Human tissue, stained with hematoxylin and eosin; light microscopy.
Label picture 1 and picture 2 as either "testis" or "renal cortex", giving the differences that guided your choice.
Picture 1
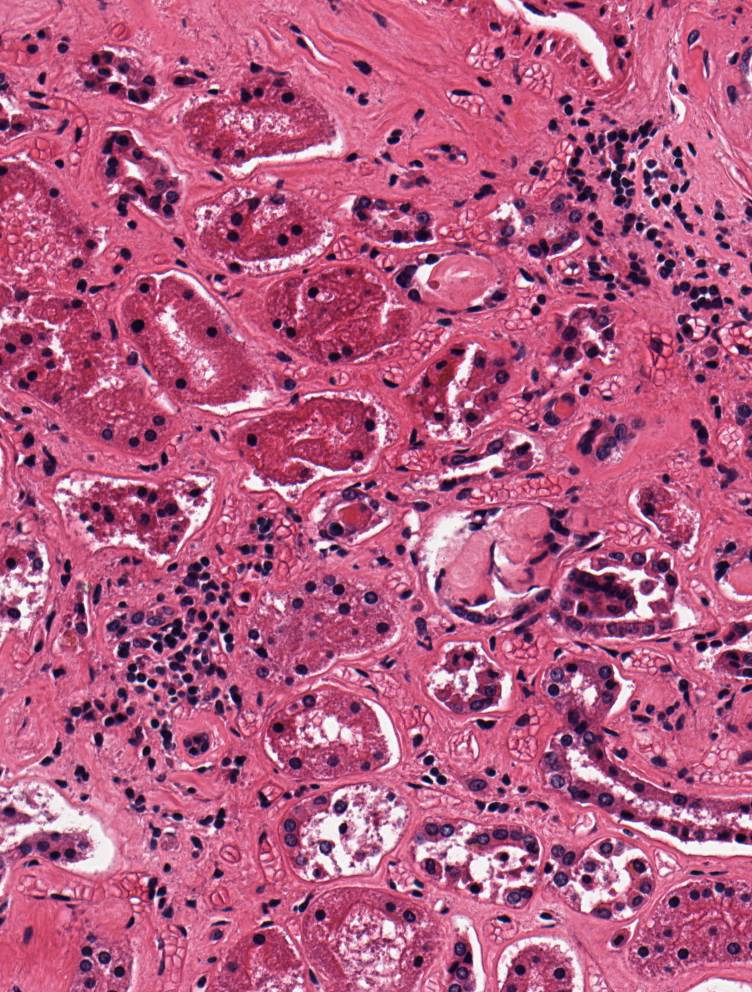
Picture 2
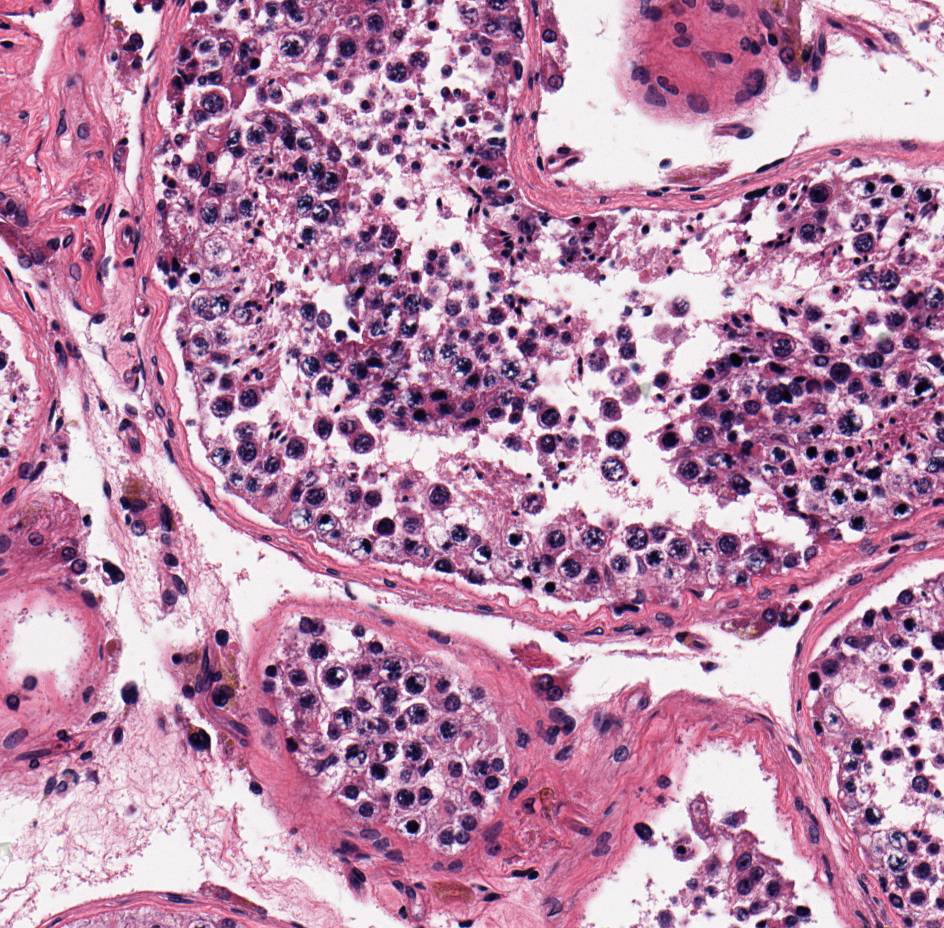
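Renal cortex in picture 1; testis in picture 2. Picture 1: tubules lined by cells with plentiful granular eosinophilic cytoplasm and round dark nuclei; in the lower half, several tubules have coarsely vacuolated, foamy lining cells. Smooth pale pink hyaline casts sit in a few tubules just right of centre, and the epithelium of many tubules is pulled back from the stroma, leaving thin white clefts. Picture 2: large tubule packed with large round germ cells whose nuclei have coarse, clumped dark chromatin; its centre holds loosened, detached cells among clear spaces. A smaller tubule at bottom centre is also filled with round germ cells, and the narrow interstitium on the left has scattered cells with golden-brown pigment granules.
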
